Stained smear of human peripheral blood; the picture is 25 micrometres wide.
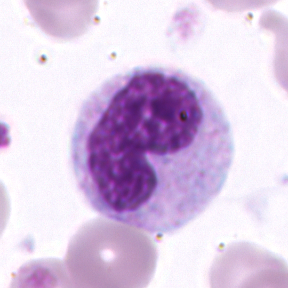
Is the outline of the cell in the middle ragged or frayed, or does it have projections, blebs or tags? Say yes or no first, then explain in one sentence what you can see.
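No. The cell's outline is round and smooth.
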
